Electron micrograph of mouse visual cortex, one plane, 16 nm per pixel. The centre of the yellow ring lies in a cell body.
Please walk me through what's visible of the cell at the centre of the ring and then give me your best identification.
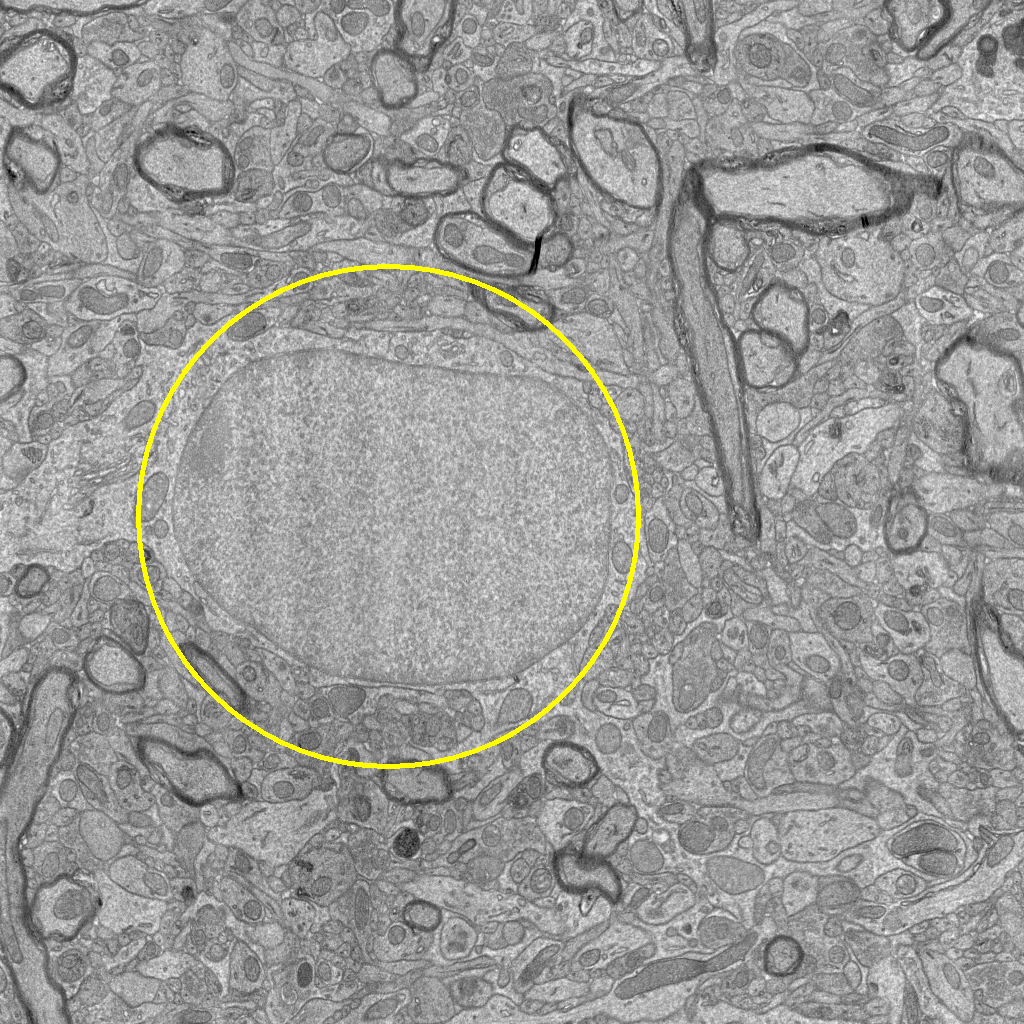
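First, the nucleus: a large oval, longer from left to right, seen whole in the picture. Second, its outline is smooth, with no deep folds. Third, a darker, smoother patch lies inside it at the left end. Fourth, the cytoplasm holds no dark dense bodies. The cell is an astrocyte.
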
